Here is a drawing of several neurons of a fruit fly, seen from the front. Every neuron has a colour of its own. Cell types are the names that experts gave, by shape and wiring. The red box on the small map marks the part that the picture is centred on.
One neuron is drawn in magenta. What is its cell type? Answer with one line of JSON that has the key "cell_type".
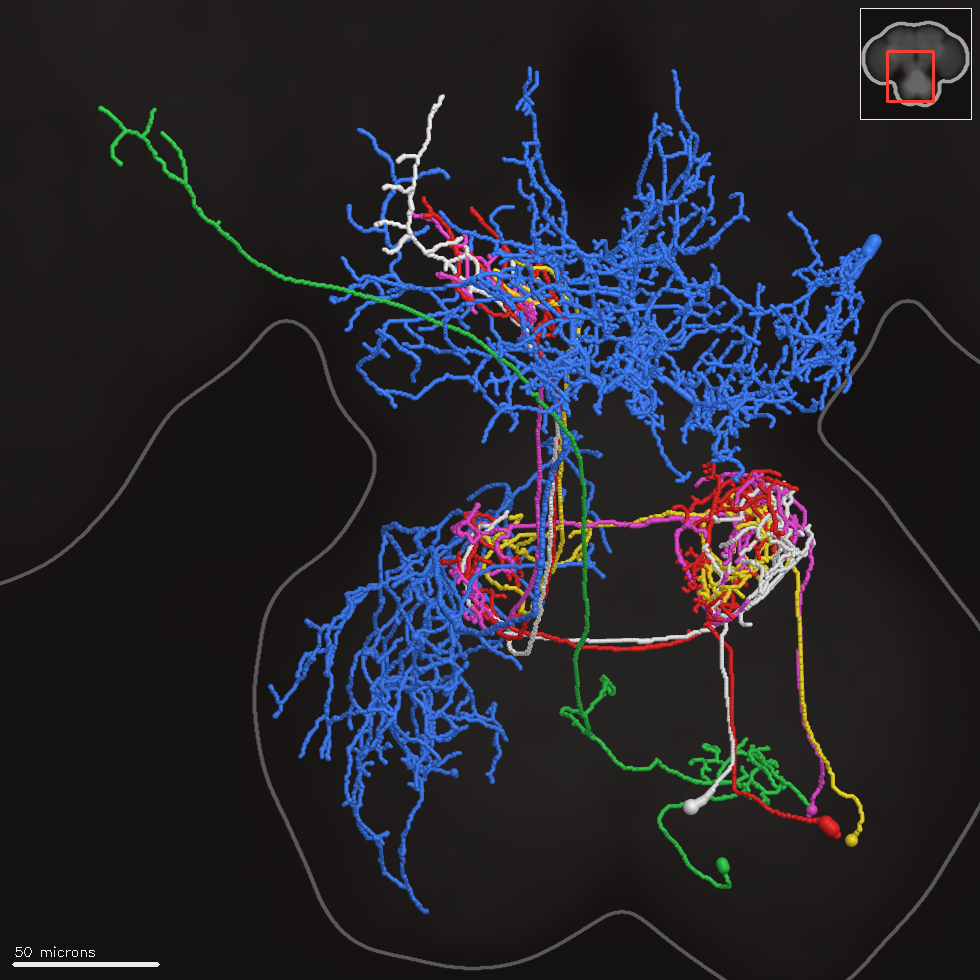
{"cell_type": "AN06A060"}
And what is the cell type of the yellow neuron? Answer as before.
{"cell_type": "AN06A112"}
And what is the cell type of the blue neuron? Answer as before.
{"cell_type": "DNge048"}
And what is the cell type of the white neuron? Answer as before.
{"cell_type": "AN07B069_b"}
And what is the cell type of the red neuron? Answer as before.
{"cell_type": "AN07B049"}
